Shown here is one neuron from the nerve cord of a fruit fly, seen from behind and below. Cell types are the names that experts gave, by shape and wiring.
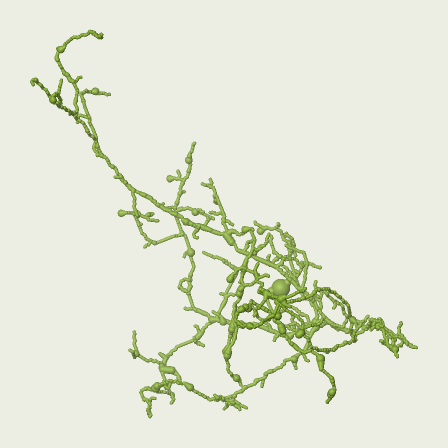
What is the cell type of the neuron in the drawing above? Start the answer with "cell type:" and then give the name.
cell type: IN09A069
